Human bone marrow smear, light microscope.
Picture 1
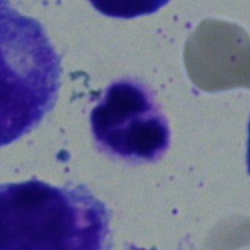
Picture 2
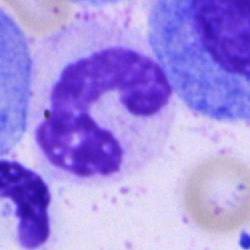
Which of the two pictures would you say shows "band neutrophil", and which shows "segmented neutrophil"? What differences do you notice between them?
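The segmented neutrophil is in picture 1, and the band neutrophil is in picture 2. In picture 1, pale clefts divide the nucleus into several lobes, and the nucleus fills most of the cell. In picture 2, the nucleus is a curved band bent into a C shape, with its hollow opening toward the right.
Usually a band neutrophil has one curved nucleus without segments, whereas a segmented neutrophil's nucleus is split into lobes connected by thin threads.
In both cells the chromatin is dense and stains dark purple. The cytoplasm forms a thin pale lilac rim around the nucleus in picture 1 and is pale pinkish-lilac in picture 2.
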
